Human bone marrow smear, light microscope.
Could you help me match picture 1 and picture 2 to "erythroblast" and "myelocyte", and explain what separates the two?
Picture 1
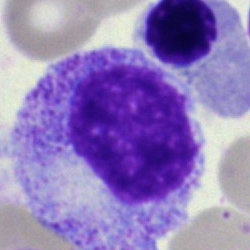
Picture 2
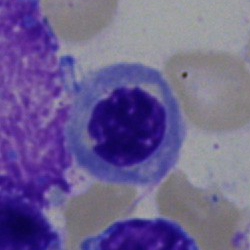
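The myelocyte is in picture 1 and the erythroblast in picture 2. The main difference lies in the cytoplasm: the myelocyte's is abundant, pale bluish-lilac and scattered with numerous purple granules, whereas the erythroblast's shows no visible granules.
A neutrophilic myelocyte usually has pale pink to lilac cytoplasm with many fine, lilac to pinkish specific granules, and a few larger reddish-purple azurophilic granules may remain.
The nuclei differ as well: in the myelocyte it lies off-centre toward the upper right, while in the erythroblast the chromatin is dense, dark purple and coarsely clumped, with no distinct nucleolus. Each has a paler cytoplasmic area: below and to the left of the nucleus in the myelocyte, with fewer granules, and next to the upper nuclear edge in the erythroblast. Both outlines are round, roughly so in the myelocyte and smooth in the erythroblast.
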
